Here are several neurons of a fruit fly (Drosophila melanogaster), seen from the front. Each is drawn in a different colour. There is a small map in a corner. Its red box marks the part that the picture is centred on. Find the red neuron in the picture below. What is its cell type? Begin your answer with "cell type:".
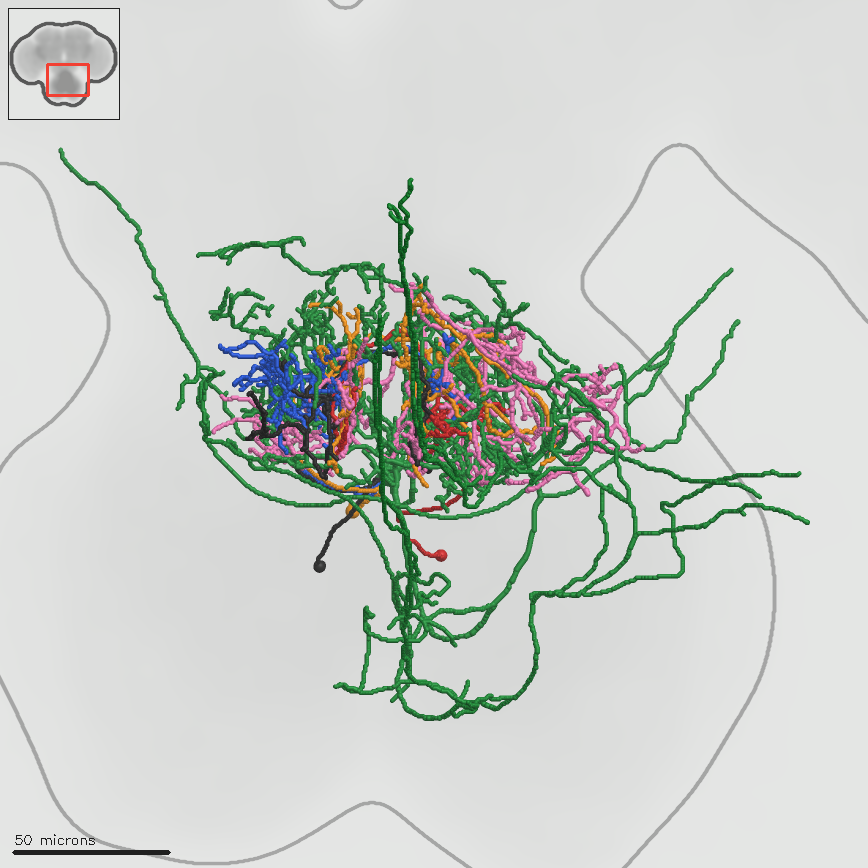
cell type: IN06A135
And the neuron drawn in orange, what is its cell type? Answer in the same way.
cell type: IN06A093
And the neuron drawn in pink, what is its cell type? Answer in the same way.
cell type: INXXX138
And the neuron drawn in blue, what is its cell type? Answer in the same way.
cell type: IN06A110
